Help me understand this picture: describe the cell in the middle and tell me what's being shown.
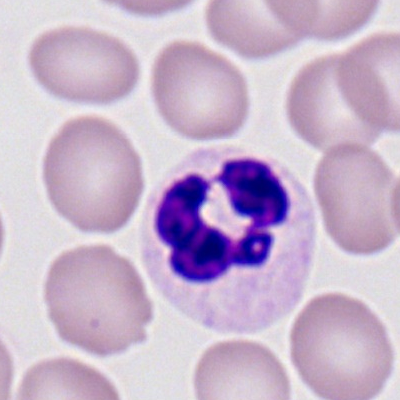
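Several separate lobes make up the nucleus, and I notice they are arranged in a ring around a pale central space. Around them the cytoplasm is plentiful and pale pinkish-lilac. It holds fine, faint lilac granules rather than large coarse ones. This is a segmented neutrophil.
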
